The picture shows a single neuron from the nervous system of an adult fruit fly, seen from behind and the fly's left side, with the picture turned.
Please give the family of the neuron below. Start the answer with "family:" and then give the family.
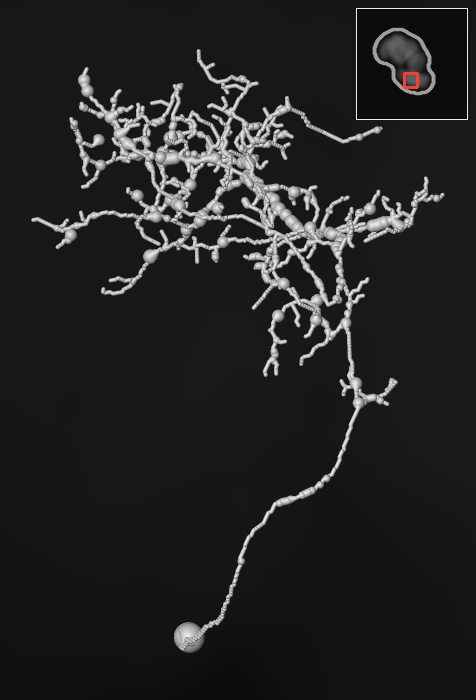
family: hemilineage 05B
